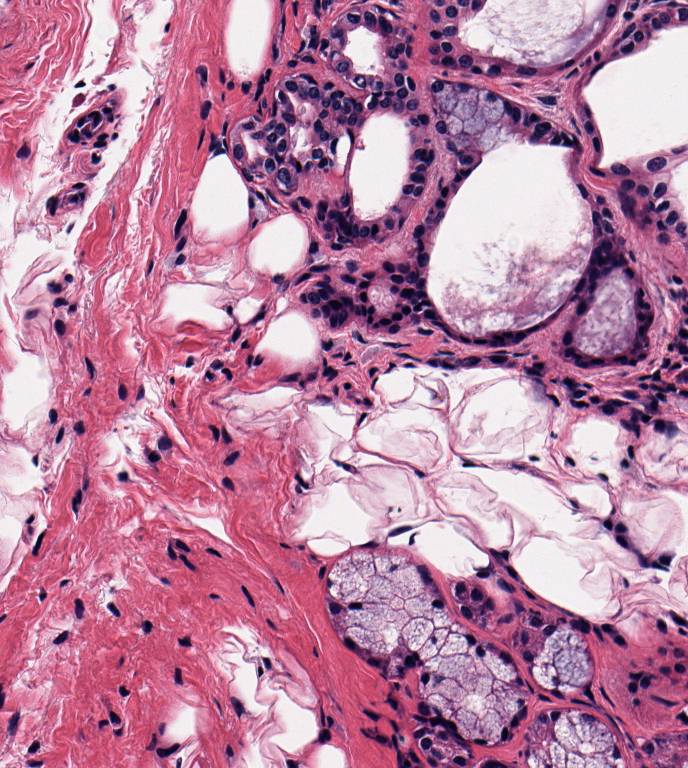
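Minor salivary gland. Dense pink fibrous tissue fills the left side; the glandular tissue is on the right. The mucous cell nuclei look small and dark, pressed flat at the outer edge of the acini.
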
